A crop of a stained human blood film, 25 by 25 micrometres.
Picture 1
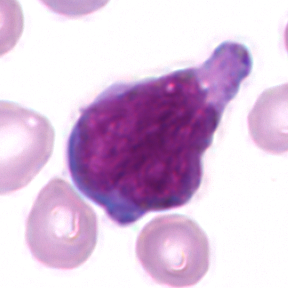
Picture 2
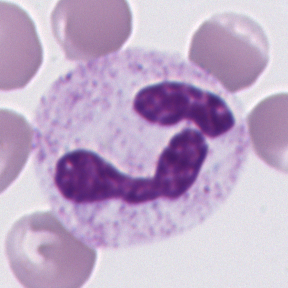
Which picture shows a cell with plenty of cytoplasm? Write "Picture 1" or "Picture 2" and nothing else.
Picture 2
